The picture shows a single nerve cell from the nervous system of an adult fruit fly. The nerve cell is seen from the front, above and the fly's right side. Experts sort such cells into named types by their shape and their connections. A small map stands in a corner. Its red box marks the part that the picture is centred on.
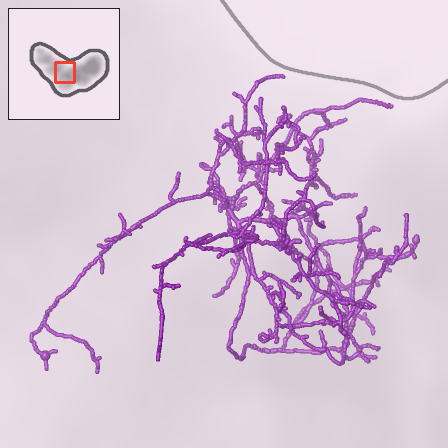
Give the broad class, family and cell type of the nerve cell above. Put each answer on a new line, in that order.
nerve-cord intrinsic neuron
hemilineage 12B
IN12B020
